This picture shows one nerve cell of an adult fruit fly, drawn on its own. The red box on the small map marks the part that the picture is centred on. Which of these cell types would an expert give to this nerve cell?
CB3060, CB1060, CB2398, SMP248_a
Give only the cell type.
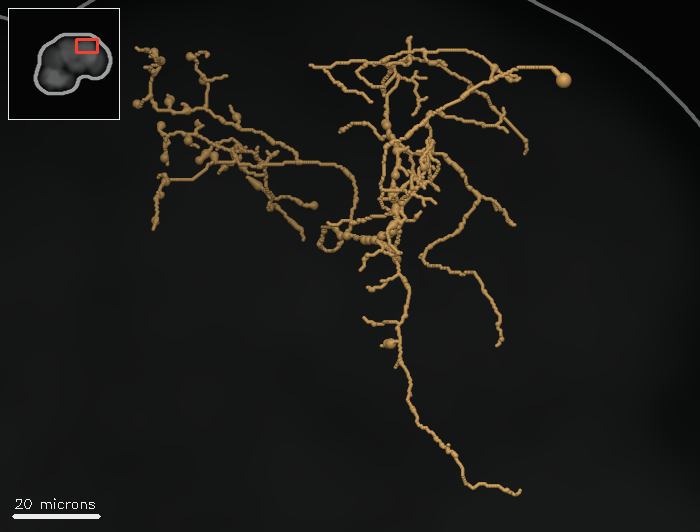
CB3060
